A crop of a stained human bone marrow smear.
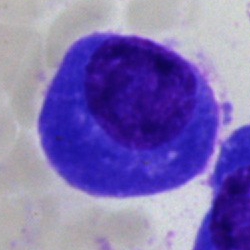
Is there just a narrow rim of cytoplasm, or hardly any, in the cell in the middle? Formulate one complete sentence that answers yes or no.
No, the nucleus does not fill most of the cell; the cytoplasm is plentiful.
